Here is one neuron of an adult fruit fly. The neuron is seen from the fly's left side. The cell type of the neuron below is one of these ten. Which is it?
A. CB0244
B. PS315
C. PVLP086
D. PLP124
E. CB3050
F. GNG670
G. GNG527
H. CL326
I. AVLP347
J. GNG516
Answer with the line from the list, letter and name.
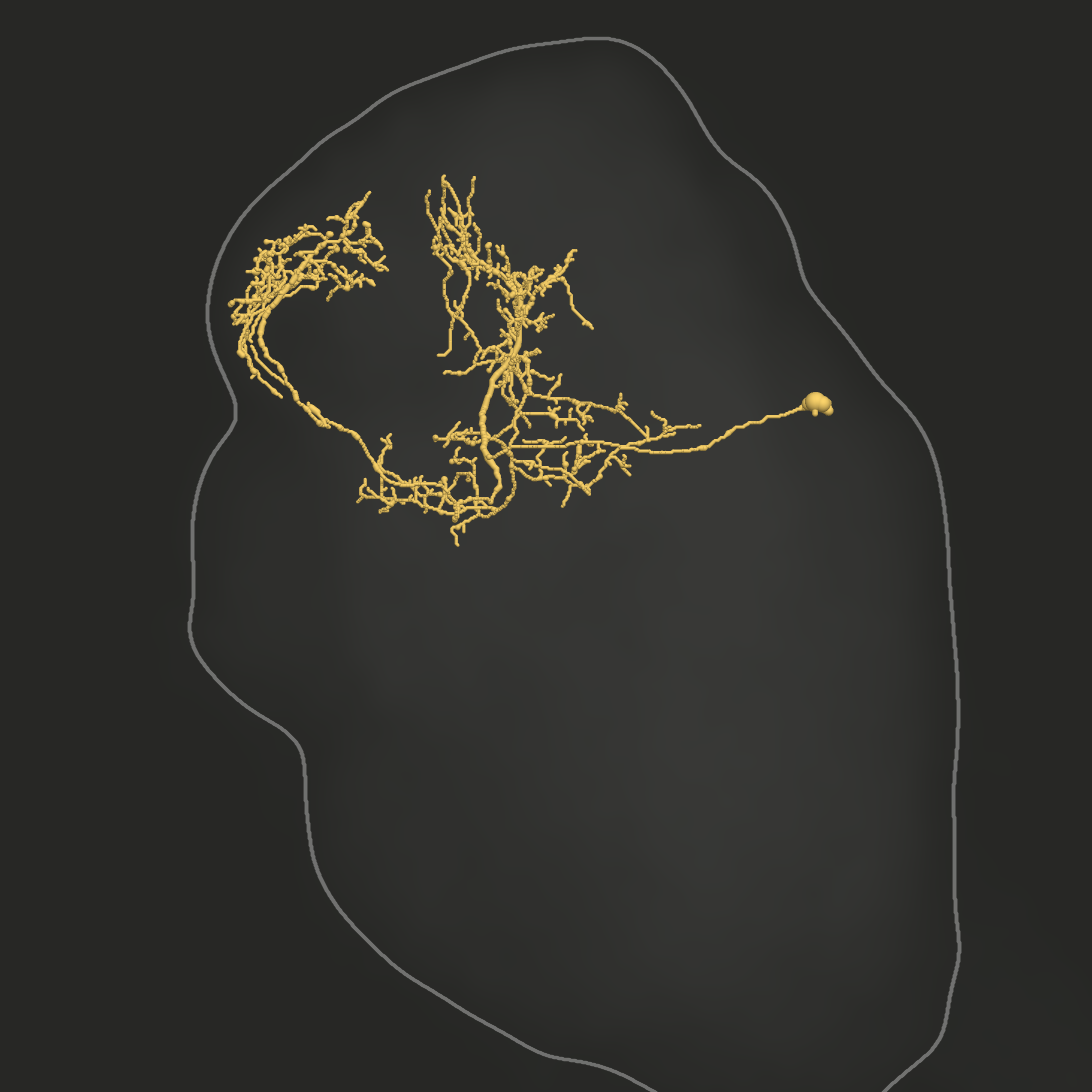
H. CL326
